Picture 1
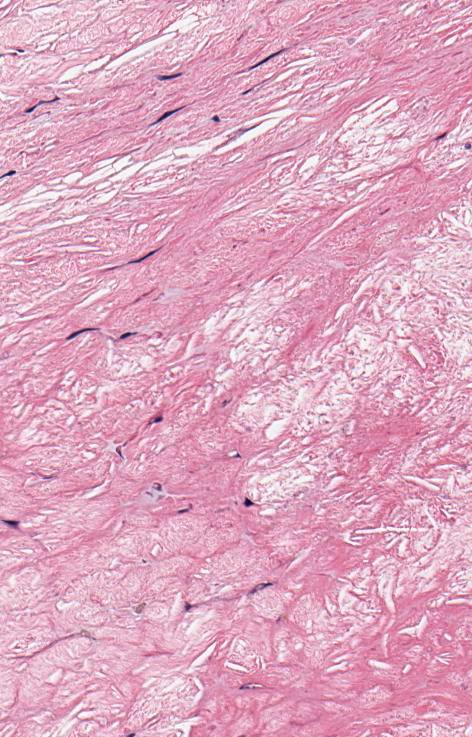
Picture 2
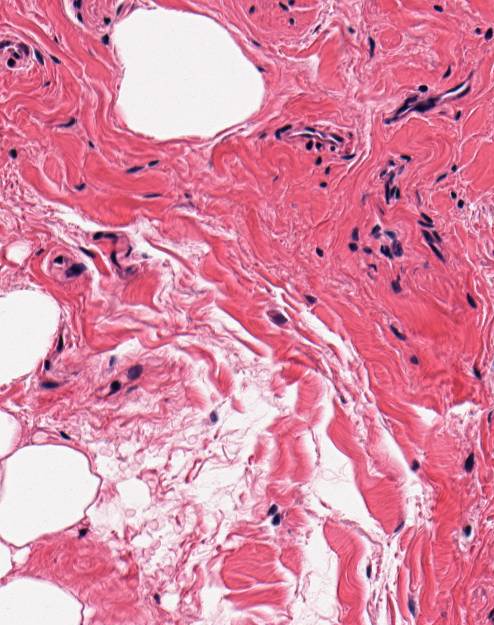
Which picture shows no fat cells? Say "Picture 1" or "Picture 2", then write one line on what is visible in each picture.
Picture 1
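In picture 1: No epithelium, glands or fat cells are present in the field.
In picture 2: Adipocytes appear as empty rounded spaces along the left edge and at the top centre.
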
